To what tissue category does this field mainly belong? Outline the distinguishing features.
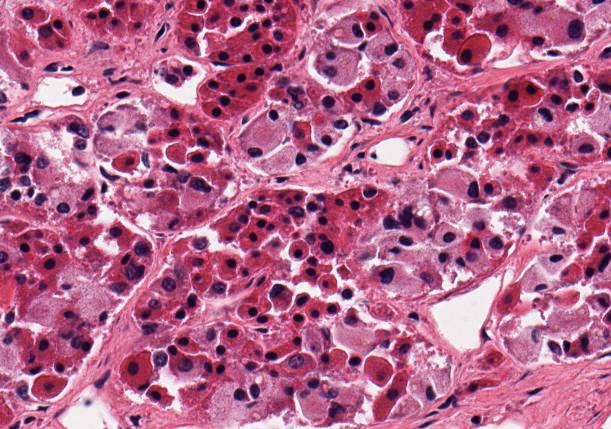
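This field mainly shows the pars distalis of the pituitary. Its cells are packed in rounded nests divided by thin pink fibrous septa, and within the same nests cells with intensely red eosinophilic cytoplasm mix with cells whose cytoplasm is pale pinkish-lilac and finely granular.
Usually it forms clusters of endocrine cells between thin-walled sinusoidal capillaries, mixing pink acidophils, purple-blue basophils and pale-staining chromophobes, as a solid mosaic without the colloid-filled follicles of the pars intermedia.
The septa carry only scattered elongated nuclei; a slightly broader fibrous band lies in the lower right corner.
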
